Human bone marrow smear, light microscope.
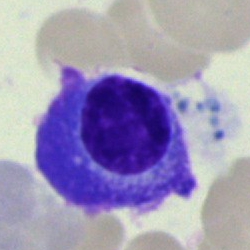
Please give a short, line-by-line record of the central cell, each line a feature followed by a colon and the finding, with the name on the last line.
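Cytoplasm: plenty of it, staining deep blue
Pale zone: in the cytoplasm just below the nucleus
Chromatin: dark and dense, with a few lighter patches
Outline: irregular, small blunt bulges at the margin
Cell type: plasma cell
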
